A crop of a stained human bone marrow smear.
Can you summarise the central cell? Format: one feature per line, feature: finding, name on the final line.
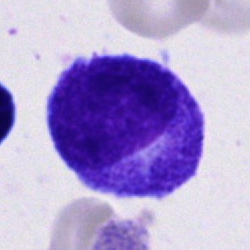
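Nucleus: fills most of the cell
Cytoplasm: purplish blue, mainly along the lower right side
Granules: fine, purple, scattered through the cytoplasm
Clear zone: pale crescent against the lower right edge of the nucleus
Name: promyelocyte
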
